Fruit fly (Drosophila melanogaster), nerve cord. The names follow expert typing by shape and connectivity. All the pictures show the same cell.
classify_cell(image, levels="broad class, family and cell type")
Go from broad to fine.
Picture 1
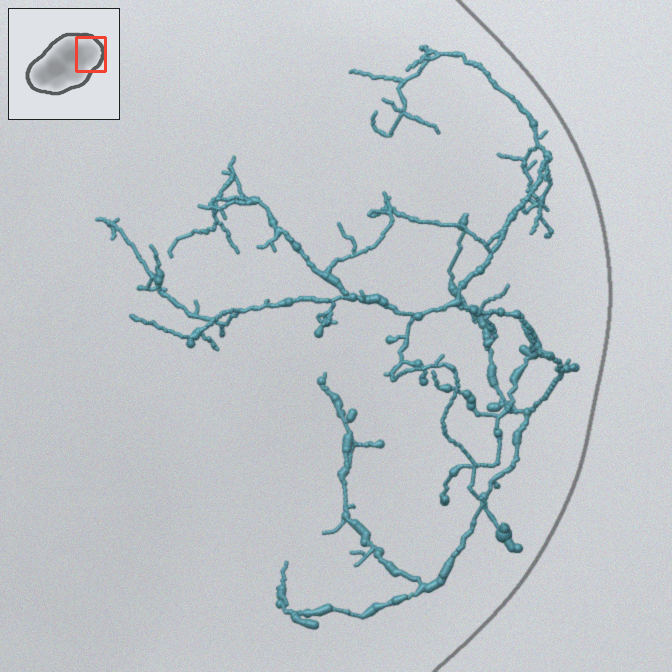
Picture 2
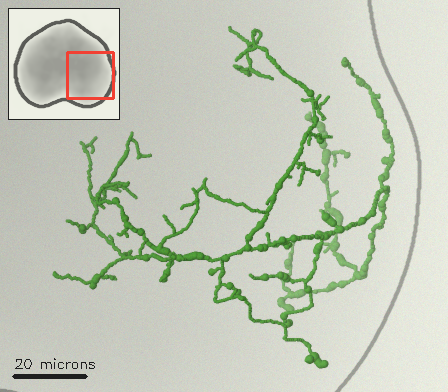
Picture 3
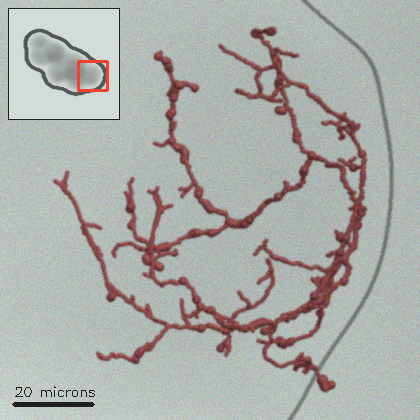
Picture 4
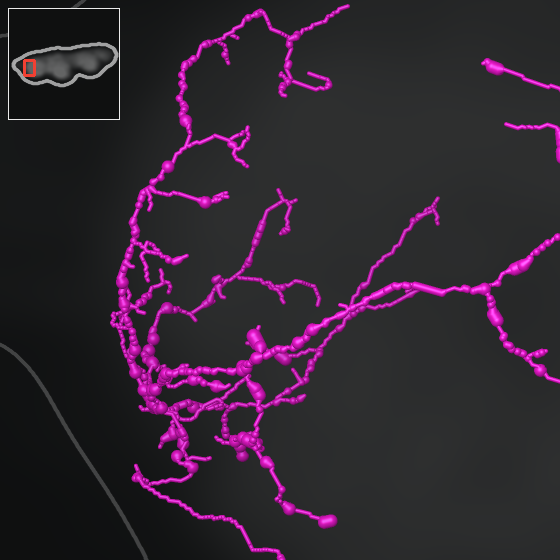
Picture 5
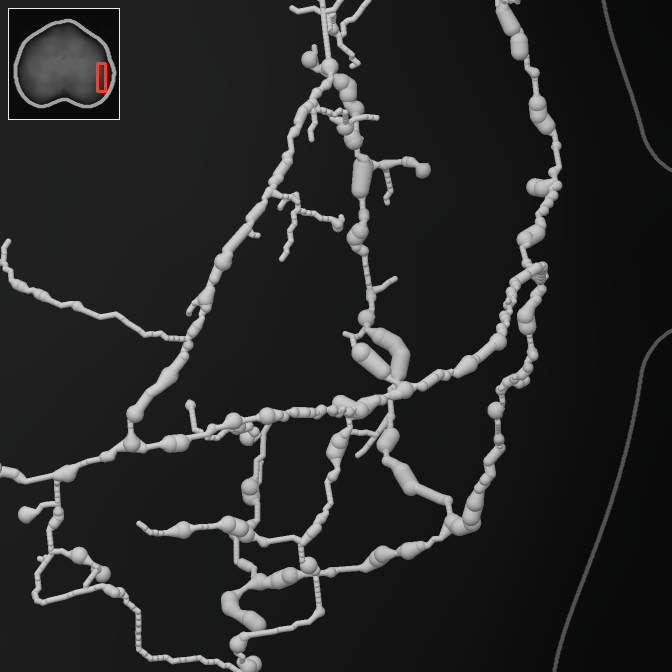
nerve-cord intrinsic neuron; hemilineage 13A; IN13A059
